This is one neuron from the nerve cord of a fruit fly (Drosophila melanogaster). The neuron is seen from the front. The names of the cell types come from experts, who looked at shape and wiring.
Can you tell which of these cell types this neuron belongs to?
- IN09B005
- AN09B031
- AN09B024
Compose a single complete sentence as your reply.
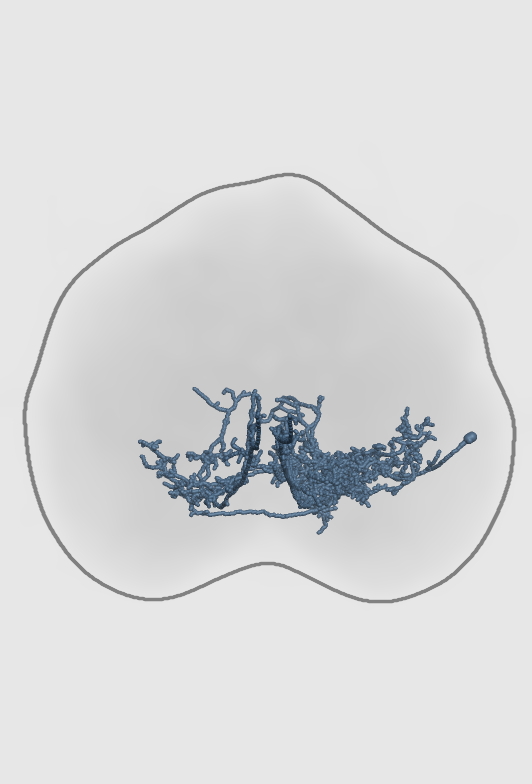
The cell type that fits this neuron is AN09B024.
